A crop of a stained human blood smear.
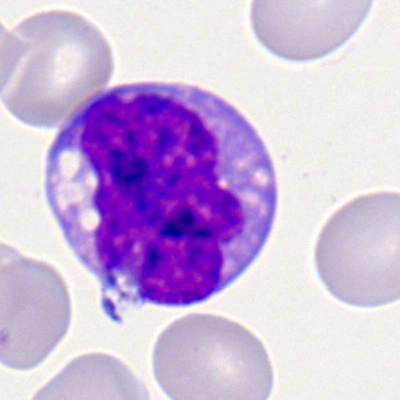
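Monocyte, the central cell of a stained human blood smear under the light microscope. The outline is roughly round and mostly smooth. Its large nucleus is irregular and folded, with indented edges, and shows no distinct nucleolus. Several clear round vacuoles lie in the cytoplasm on the left side of the cell.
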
